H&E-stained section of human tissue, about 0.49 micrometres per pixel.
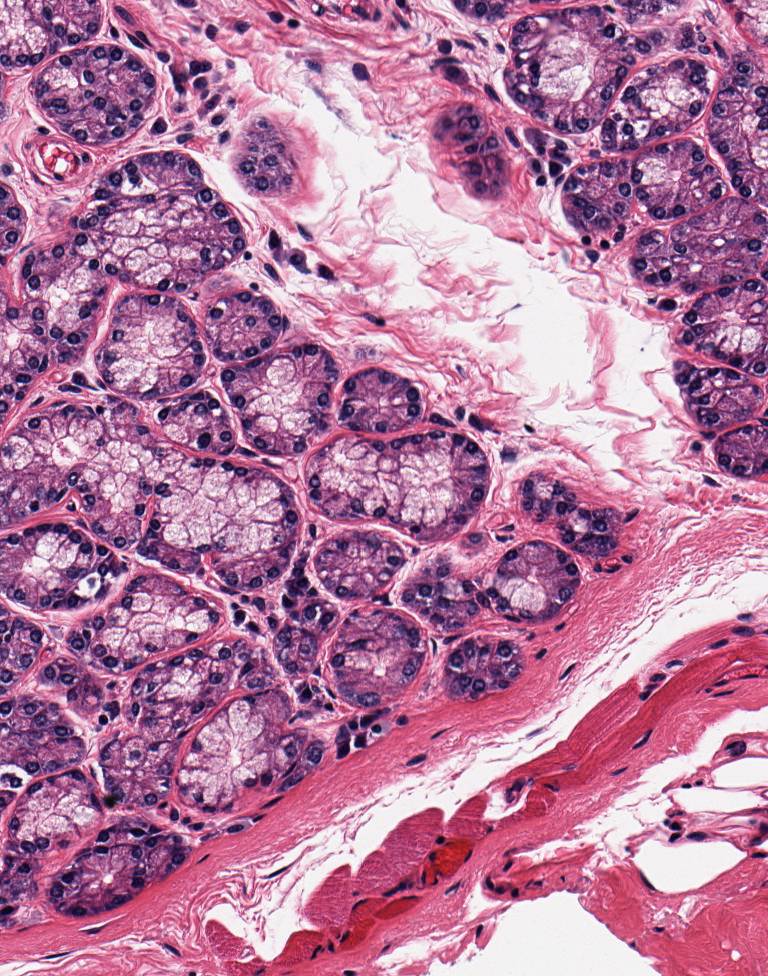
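Minor salivary gland, with tightly packed glandular acini filling the left half and upper right corner of the field. Most acini consist of mucous cells with pale, bubbly cytoplasm and small, dark nuclei pressed to the base of the cell. Thin pink fibrous septa outline each acinus.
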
